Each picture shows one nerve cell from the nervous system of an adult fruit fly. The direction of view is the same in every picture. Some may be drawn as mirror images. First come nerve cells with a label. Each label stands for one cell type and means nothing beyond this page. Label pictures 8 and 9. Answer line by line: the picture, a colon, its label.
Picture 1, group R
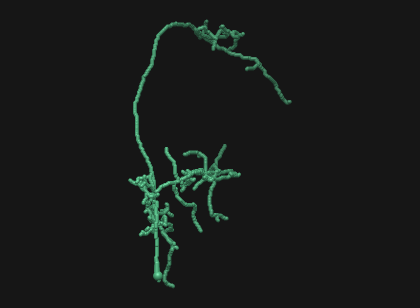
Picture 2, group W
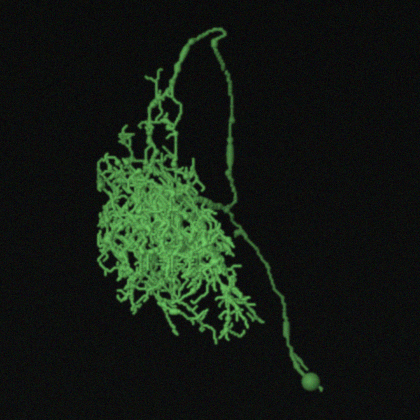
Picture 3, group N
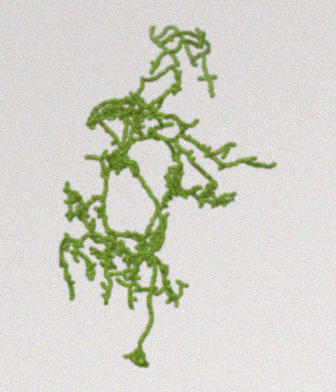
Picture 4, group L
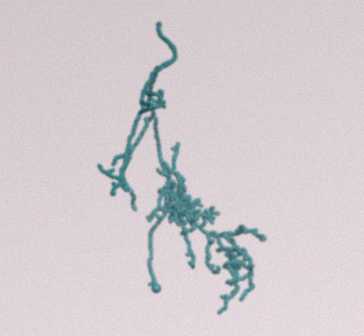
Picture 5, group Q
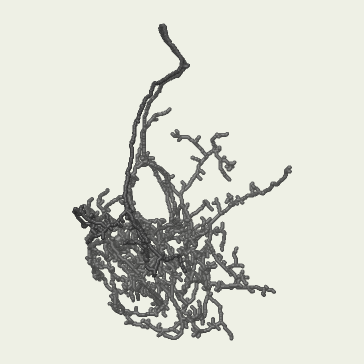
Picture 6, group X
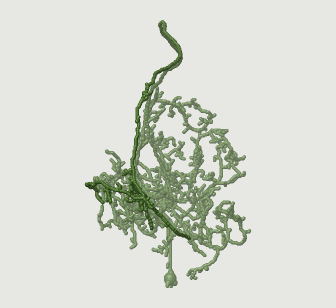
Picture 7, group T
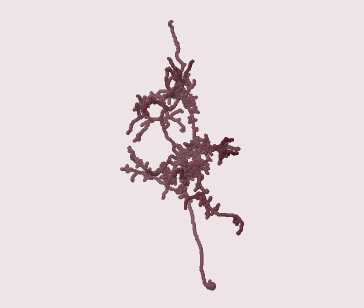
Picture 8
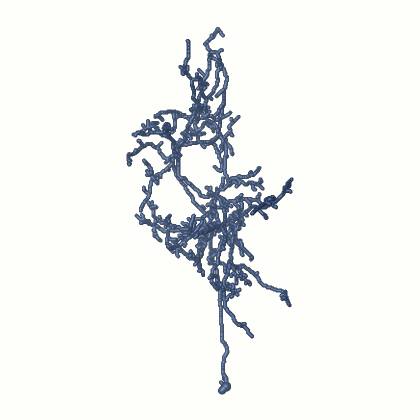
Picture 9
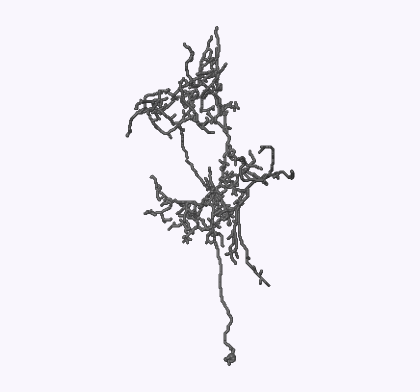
8: group T
9: group T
